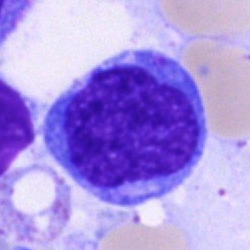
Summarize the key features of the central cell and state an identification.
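A large nucleus fills most of this cell and has a shallow notch along its upper edge. Blue cytoplasm forms a rim, wider on the left side than on the right. It contains neither granules nor vacuoles. This is a monocyte.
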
